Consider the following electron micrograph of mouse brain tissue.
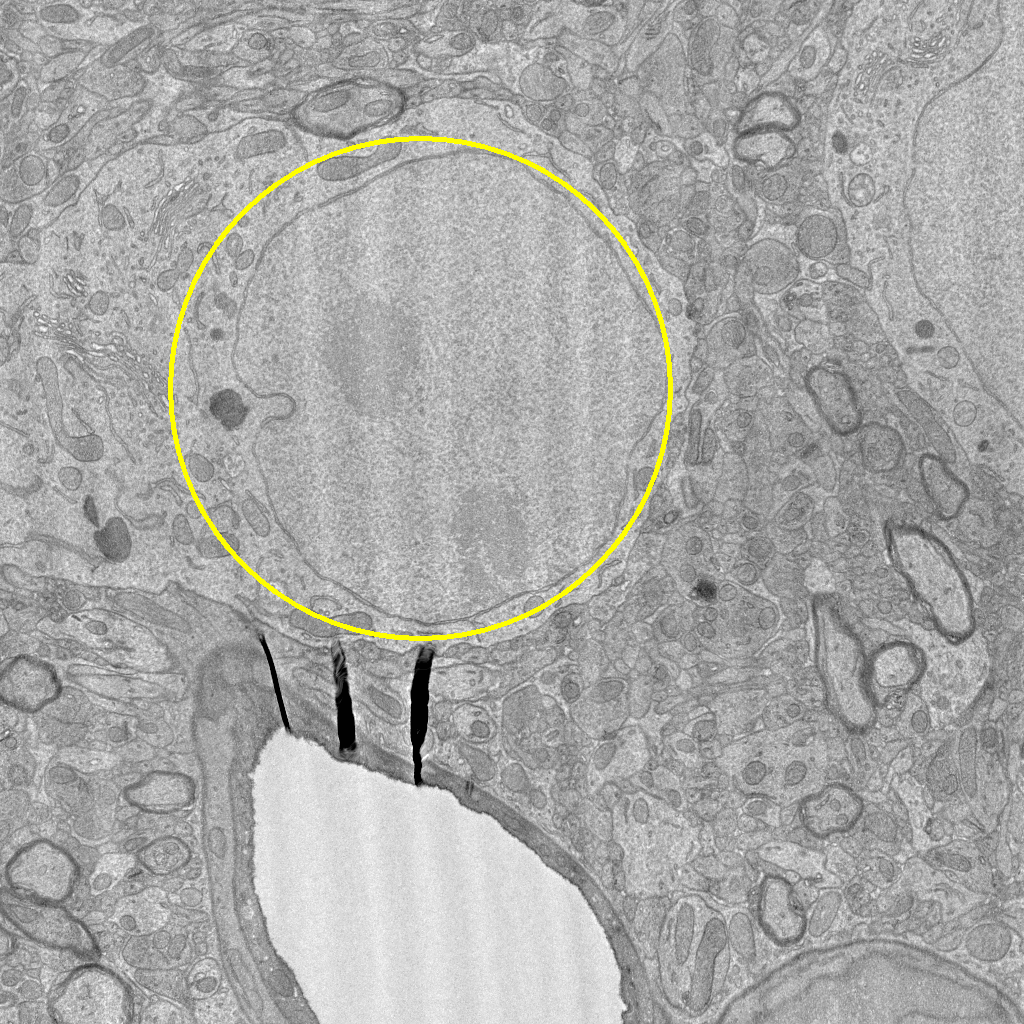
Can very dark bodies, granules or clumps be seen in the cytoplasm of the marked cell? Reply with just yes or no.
Yes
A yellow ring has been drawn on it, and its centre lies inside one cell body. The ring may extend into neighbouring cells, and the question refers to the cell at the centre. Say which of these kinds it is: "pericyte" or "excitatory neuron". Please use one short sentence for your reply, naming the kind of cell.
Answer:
The centre of the ring falls on an excitatory neuron.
